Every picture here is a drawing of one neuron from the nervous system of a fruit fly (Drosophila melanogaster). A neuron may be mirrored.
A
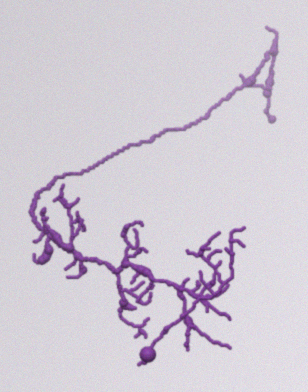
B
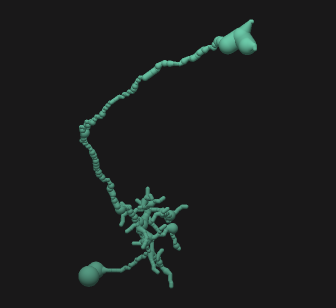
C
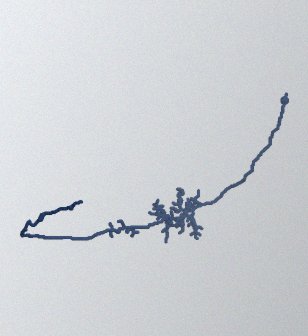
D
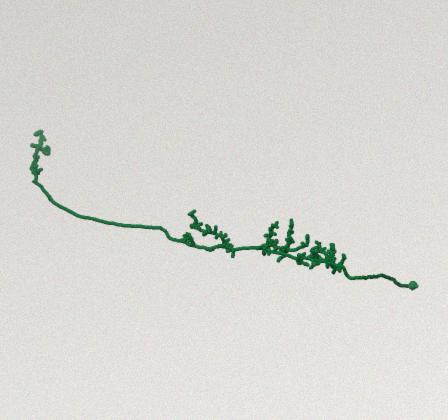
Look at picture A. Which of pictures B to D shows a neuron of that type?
Picture D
